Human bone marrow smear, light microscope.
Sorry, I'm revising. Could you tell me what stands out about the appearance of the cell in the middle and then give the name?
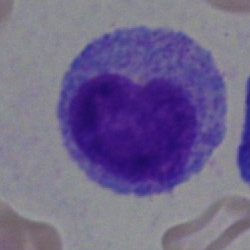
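Upper nuclear border notched; nucleus heart- or kidney-shaped. Nucleus sits in the lower part of the cell, widest band of cytoplasm above it. Cytoplasm moderate in amount, pale bluish-lilac, finely and faintly speckled, without large, coarse granules. Myelocyte.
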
